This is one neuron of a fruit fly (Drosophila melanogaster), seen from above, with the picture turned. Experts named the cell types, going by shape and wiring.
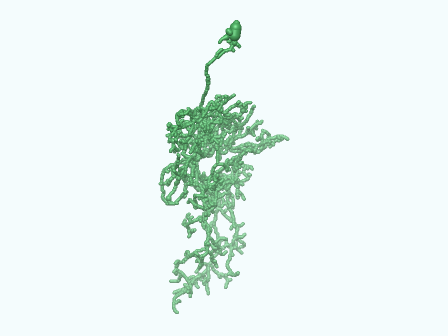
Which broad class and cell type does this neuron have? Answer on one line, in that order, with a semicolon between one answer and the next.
central-brain intrinsic neuron; GNG036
